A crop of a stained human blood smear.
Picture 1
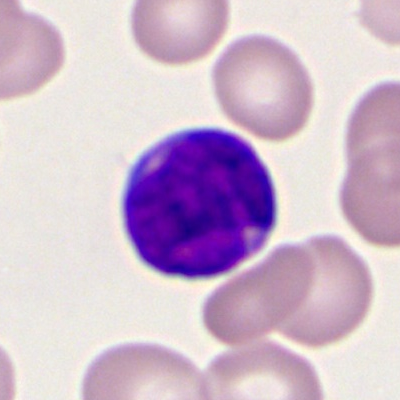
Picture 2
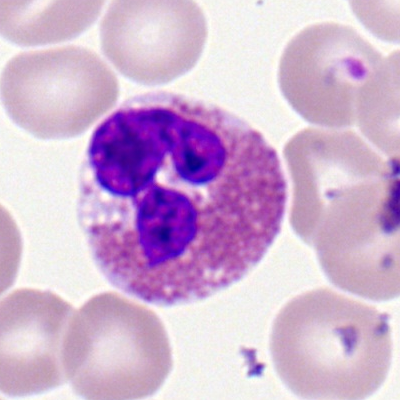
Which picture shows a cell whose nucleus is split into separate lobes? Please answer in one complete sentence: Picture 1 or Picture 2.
In Picture 2, the nucleus of the cell is divided into lobes.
